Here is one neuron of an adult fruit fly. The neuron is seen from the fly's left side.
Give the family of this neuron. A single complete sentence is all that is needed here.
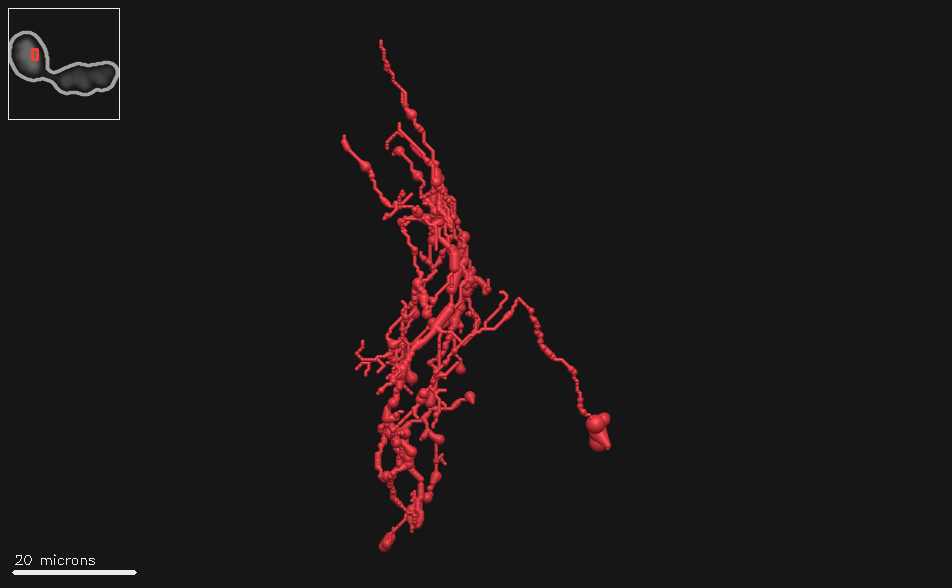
This neuron has hemilineage DM4_ventral as its family.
